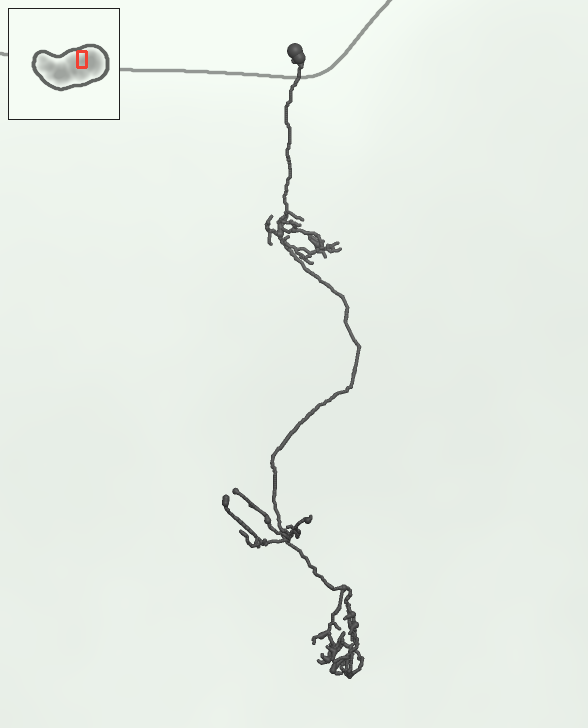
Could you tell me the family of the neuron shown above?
class CX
